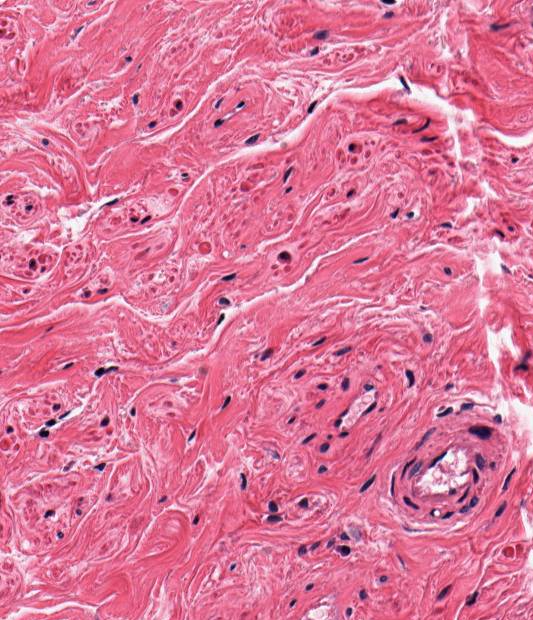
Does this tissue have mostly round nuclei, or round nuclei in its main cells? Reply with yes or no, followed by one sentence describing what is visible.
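No. The cells among the collagen are sparse and have dark, elongated spindle-shaped nuclei.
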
